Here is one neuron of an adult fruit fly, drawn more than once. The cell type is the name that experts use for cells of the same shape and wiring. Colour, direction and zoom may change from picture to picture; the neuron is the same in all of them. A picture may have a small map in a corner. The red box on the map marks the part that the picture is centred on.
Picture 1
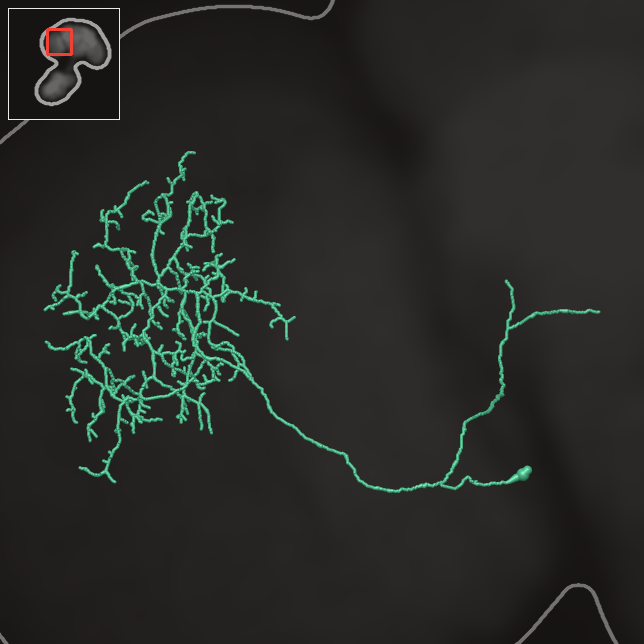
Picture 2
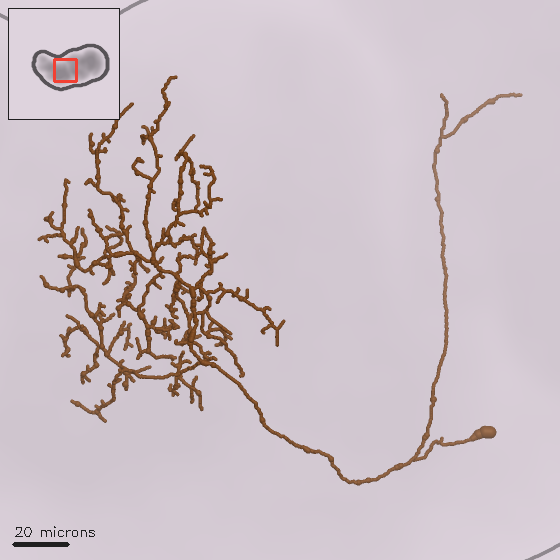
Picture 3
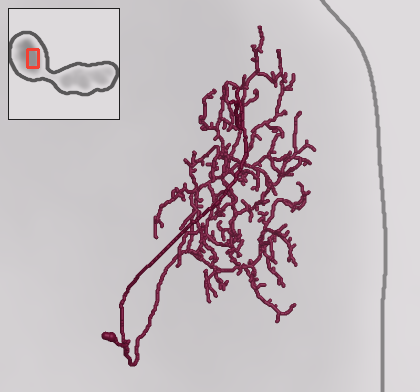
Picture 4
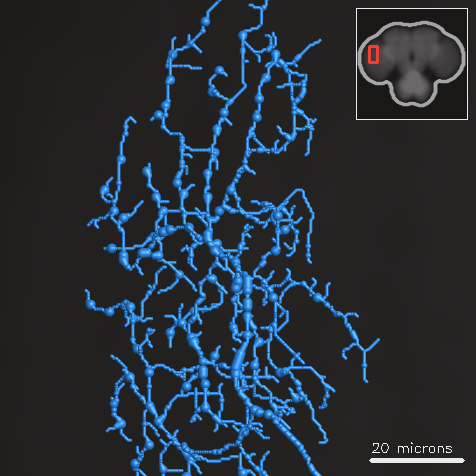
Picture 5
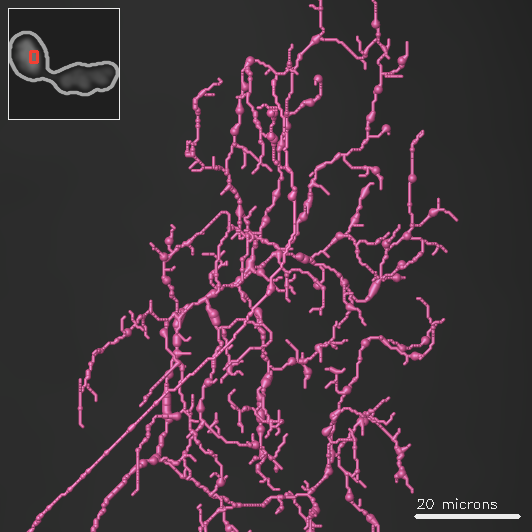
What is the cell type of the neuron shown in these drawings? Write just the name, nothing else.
MeVP4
